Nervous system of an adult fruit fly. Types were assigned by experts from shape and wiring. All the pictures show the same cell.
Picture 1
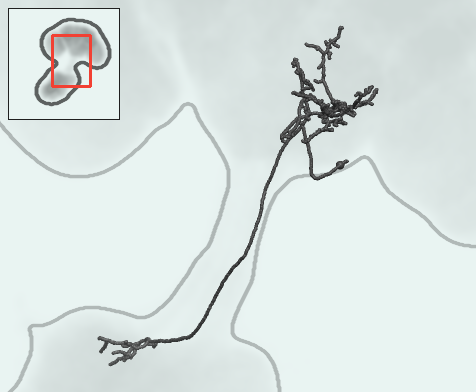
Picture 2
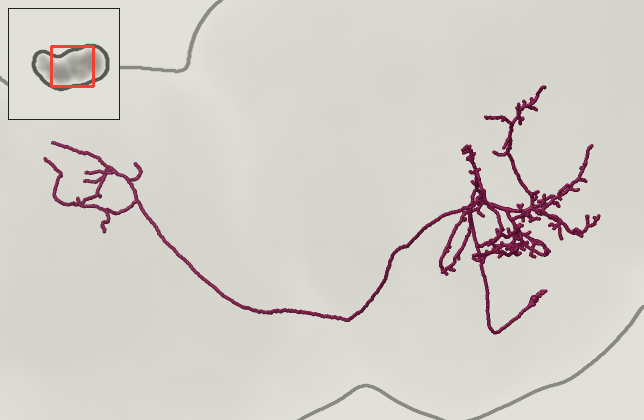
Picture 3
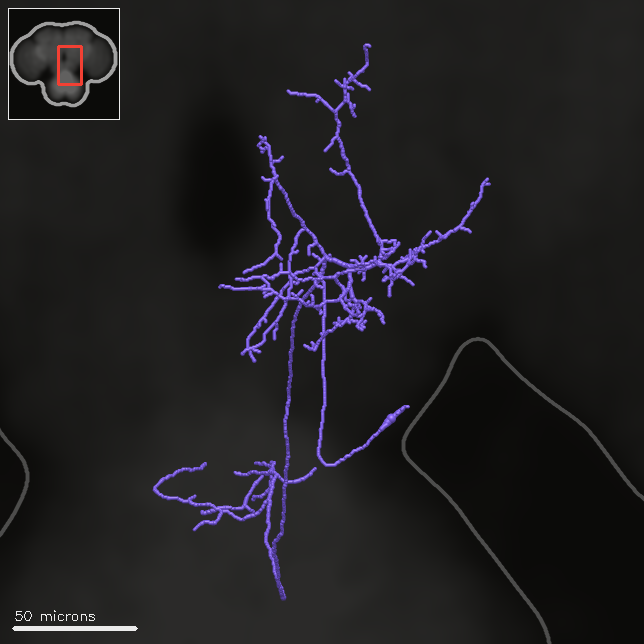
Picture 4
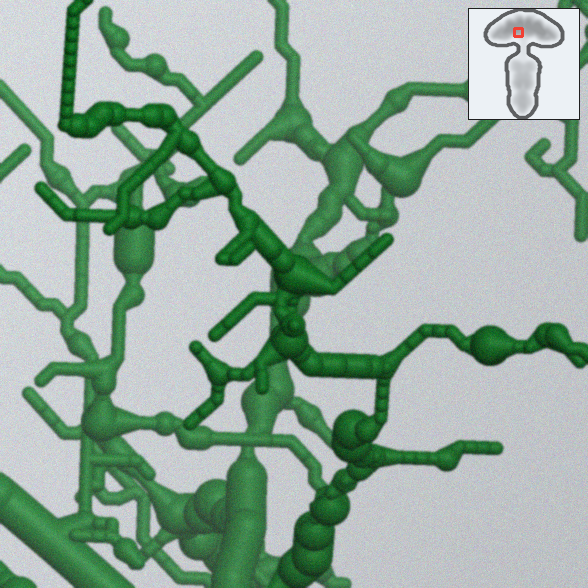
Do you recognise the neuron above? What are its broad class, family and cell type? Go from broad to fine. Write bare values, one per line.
descending neuron
hemilineage LB12
DNg02_a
